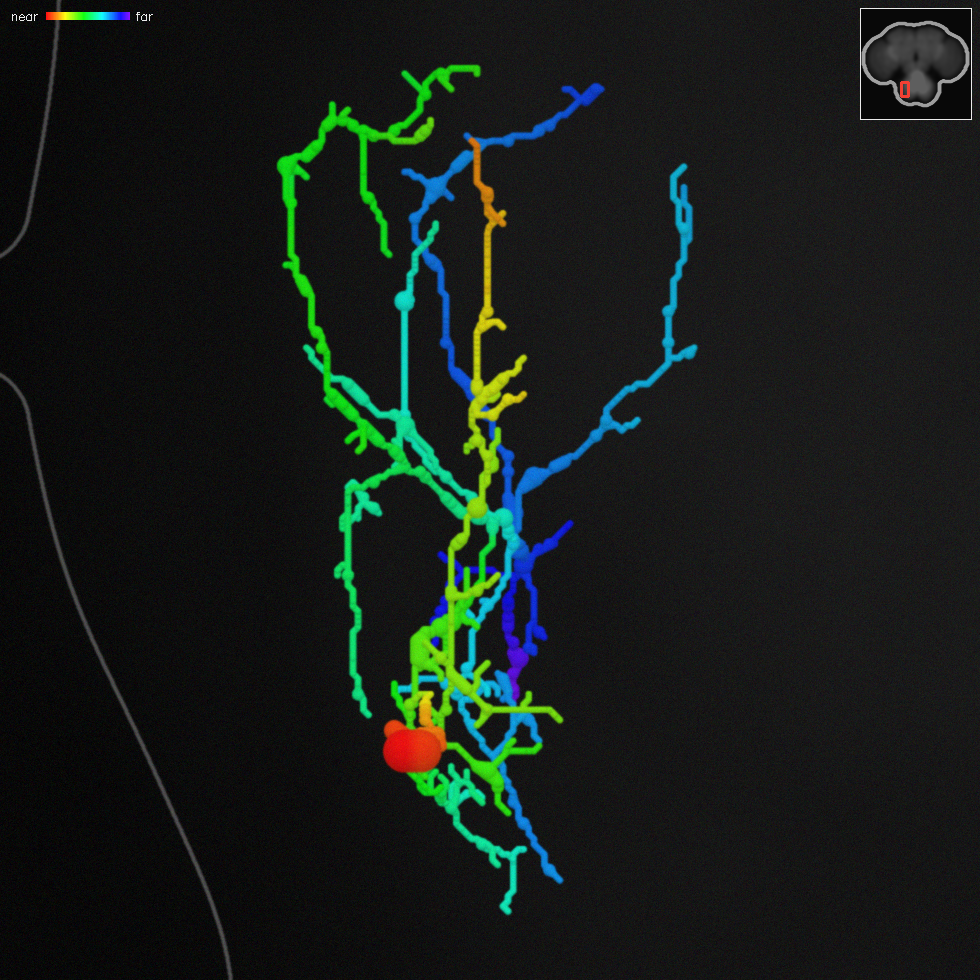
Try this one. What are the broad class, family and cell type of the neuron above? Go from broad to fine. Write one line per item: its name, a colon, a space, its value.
broad class: motor neuron of the nerve cord
family: hemilineage 15B
cell type: MNml83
